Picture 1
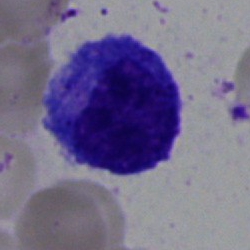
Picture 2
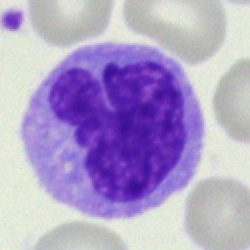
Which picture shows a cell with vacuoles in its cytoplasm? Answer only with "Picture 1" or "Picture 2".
Picture 2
